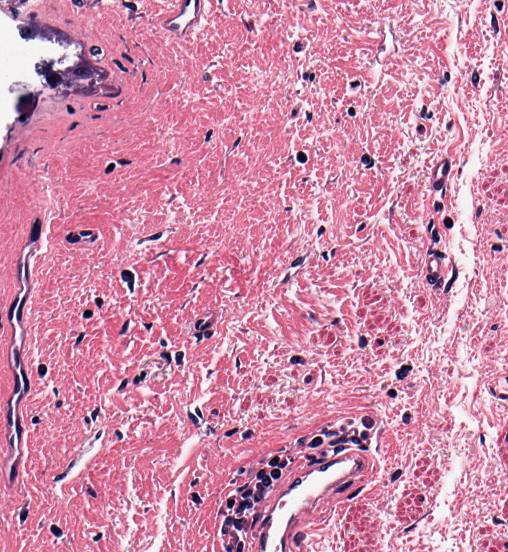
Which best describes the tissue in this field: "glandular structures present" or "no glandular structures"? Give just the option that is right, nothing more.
No glandular structures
